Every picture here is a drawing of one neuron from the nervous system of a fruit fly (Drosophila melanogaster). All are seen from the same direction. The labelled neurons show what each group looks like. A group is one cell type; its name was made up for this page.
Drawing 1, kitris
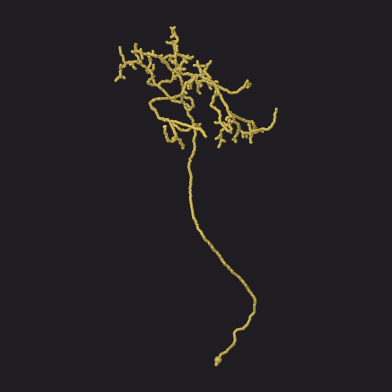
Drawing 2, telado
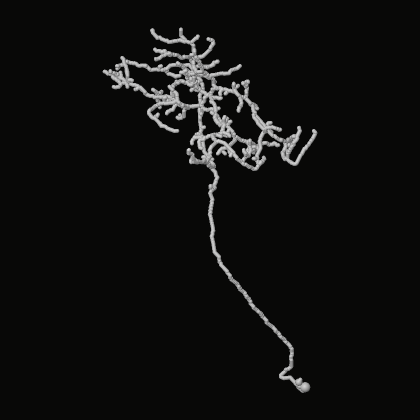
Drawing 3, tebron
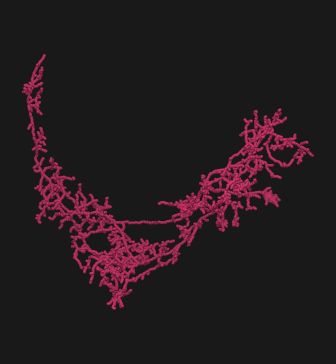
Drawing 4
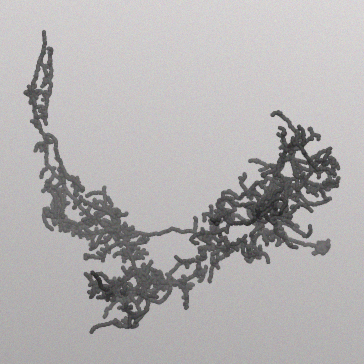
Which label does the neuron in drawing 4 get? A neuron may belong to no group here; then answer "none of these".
tebron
